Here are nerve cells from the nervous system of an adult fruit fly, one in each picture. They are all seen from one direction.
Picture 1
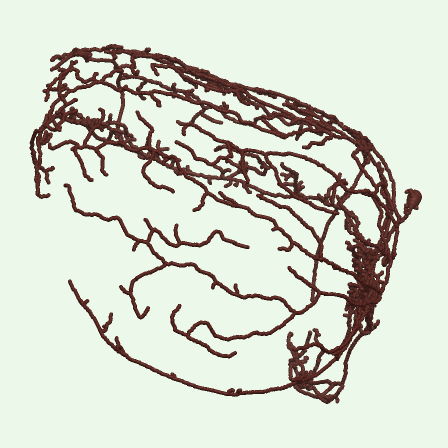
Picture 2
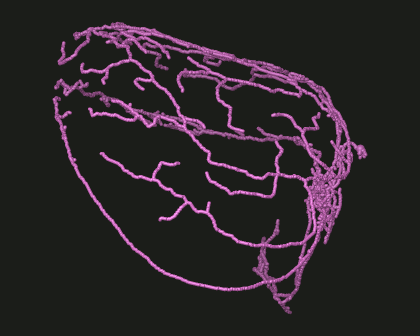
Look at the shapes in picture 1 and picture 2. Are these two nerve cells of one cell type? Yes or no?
yes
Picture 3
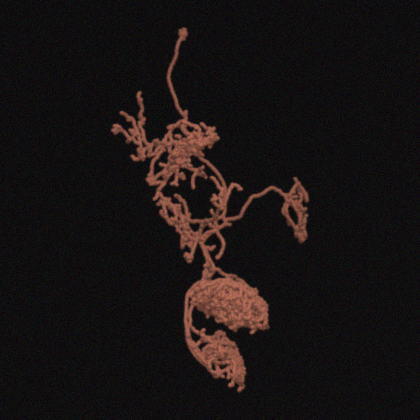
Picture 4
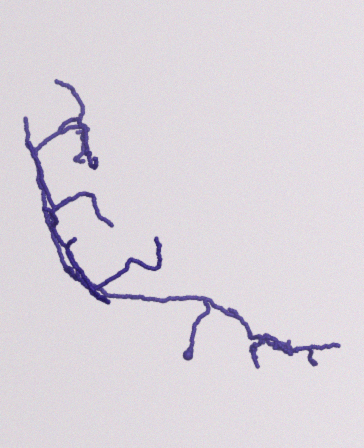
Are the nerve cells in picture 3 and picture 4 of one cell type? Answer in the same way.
no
